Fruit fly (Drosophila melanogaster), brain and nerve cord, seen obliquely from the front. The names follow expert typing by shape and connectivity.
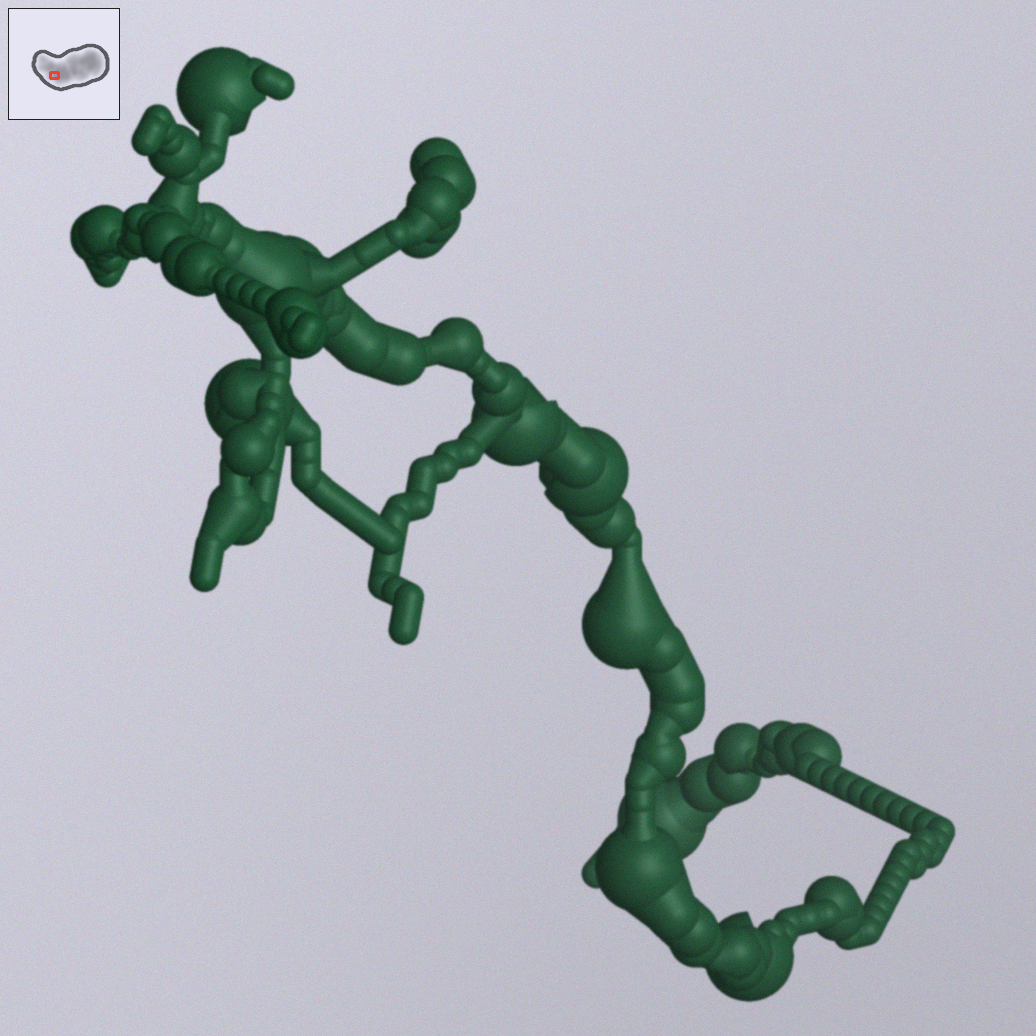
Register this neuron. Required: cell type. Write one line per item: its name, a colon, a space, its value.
cell type: SNta37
